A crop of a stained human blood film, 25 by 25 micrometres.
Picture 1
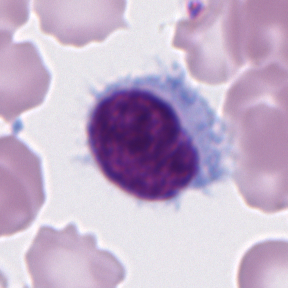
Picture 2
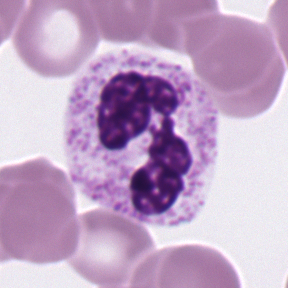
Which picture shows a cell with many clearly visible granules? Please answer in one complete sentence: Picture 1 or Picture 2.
It is in picture 2 that the cytoplasm holds many visible granules.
